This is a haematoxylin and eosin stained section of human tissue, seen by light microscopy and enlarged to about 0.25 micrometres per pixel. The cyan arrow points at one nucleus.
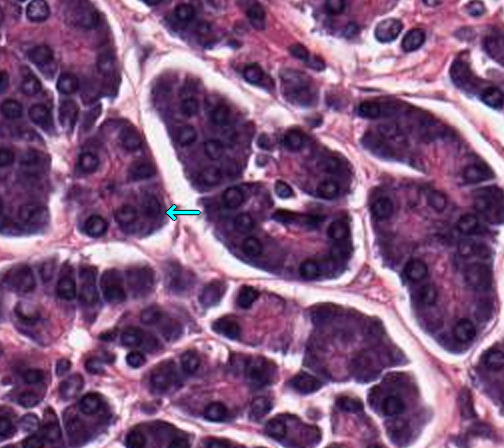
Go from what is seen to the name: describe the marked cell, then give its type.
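The nucleus is round and dark purple, about the same size as the nuclei of the neighbouring cells. The cytoplasm is deep purple, fills more of the cell than the nucleus, and looks finely grainy. The cell lies at the edge of a rounded cluster of similar cells, against a thin pale strand of fibres that separates it from the next cluster. The marked cell is a pancreatic acinar cell.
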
